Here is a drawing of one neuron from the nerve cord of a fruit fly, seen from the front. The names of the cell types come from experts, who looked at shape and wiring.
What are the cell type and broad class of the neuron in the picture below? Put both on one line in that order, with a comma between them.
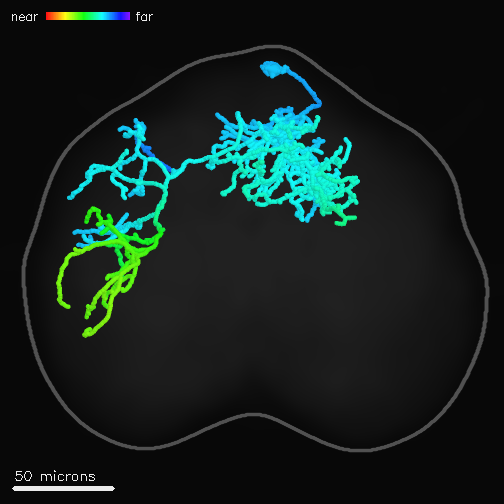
INXXX107, nerve-cord intrinsic neuron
